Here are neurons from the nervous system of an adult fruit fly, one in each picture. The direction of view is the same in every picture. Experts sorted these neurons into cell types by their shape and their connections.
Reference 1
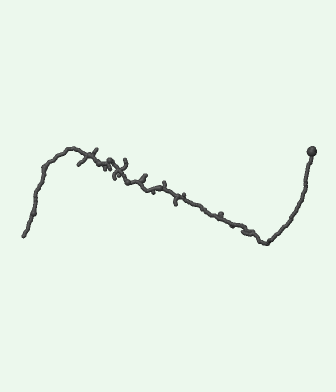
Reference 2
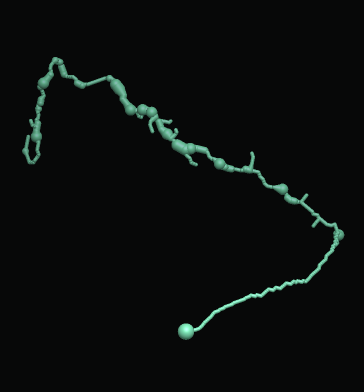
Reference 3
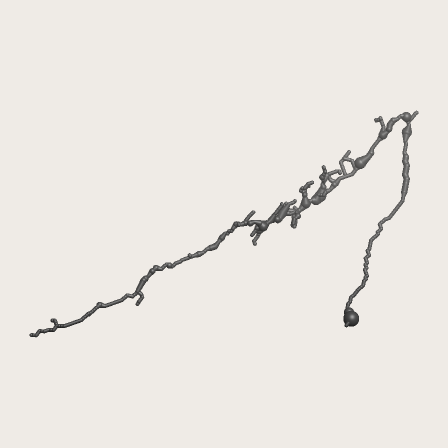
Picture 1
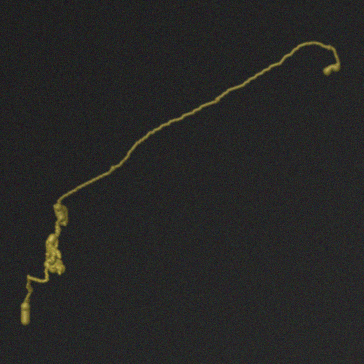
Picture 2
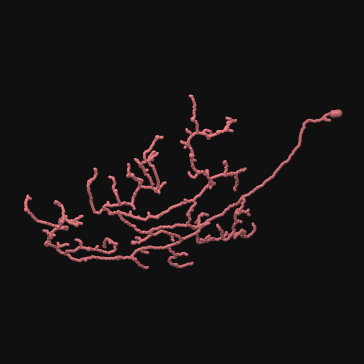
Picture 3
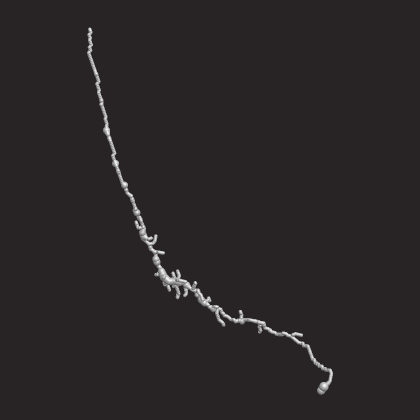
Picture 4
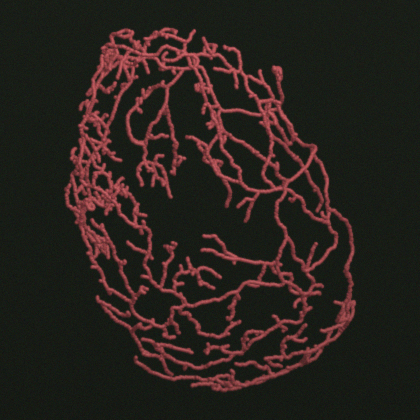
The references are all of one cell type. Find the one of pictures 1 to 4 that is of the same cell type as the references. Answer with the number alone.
3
